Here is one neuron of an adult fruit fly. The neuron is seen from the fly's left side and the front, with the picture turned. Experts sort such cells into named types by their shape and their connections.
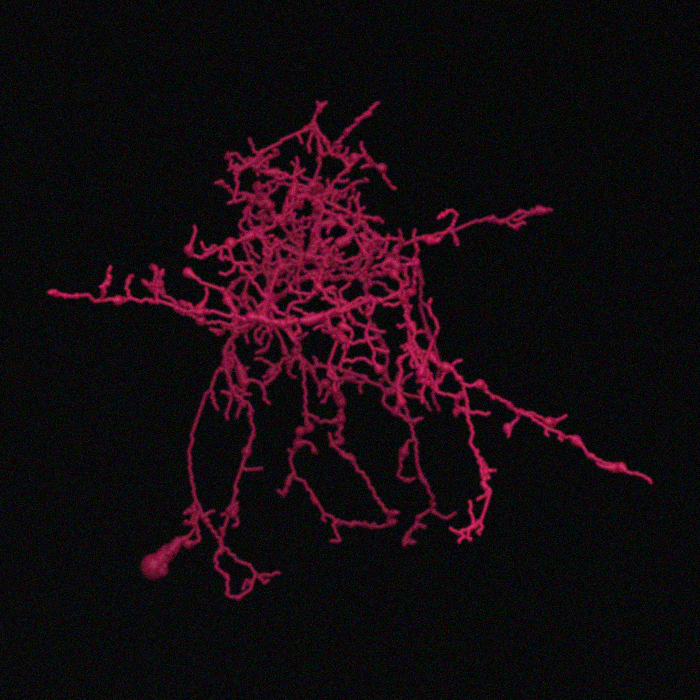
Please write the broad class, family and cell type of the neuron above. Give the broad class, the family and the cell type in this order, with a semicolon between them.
central-brain intrinsic neuron; hemilineage VLPl2_posterior; CB1852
